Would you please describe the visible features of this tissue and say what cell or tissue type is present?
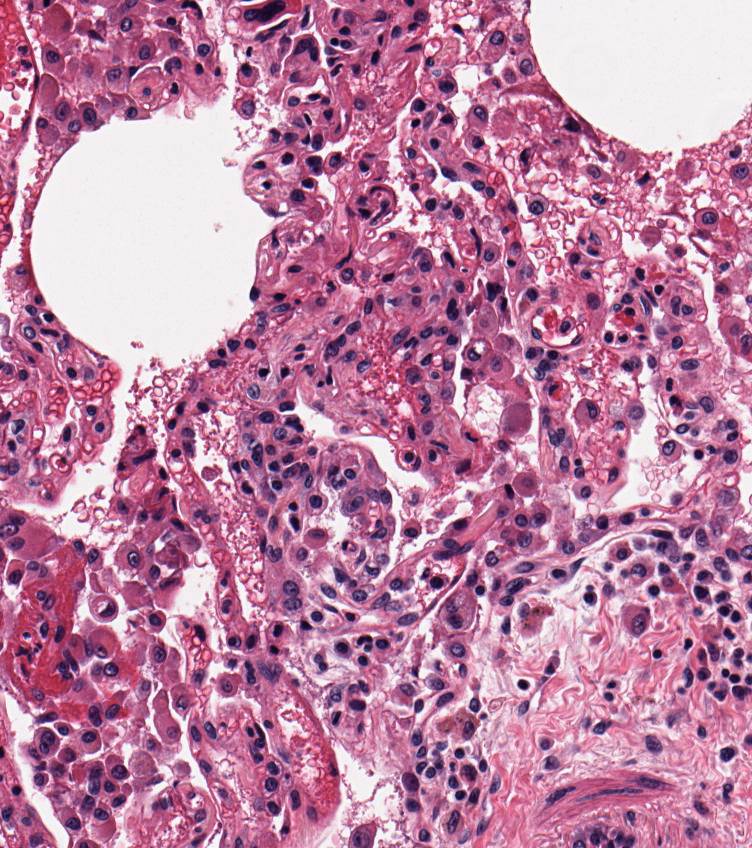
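Look first at the top of the field: two large rounded empty spaces sit there, one at the upper left corner and one at the upper right. Many spaces are lined by plump cuboidal cells whose round nuclei bulge into the lumen. Large rounded cells with abundant pink cytoplasm lie free inside the spaces, mostly in the left half. This is lung.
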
